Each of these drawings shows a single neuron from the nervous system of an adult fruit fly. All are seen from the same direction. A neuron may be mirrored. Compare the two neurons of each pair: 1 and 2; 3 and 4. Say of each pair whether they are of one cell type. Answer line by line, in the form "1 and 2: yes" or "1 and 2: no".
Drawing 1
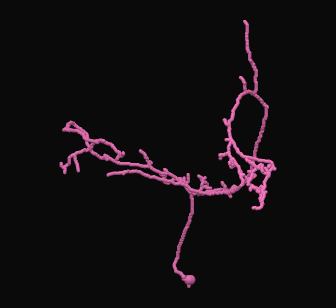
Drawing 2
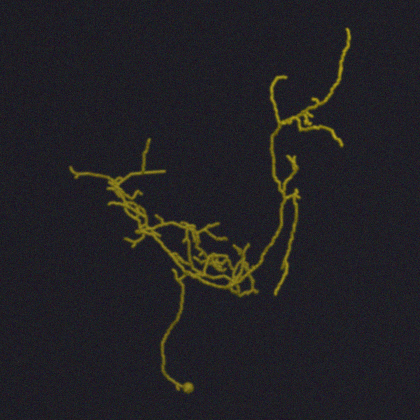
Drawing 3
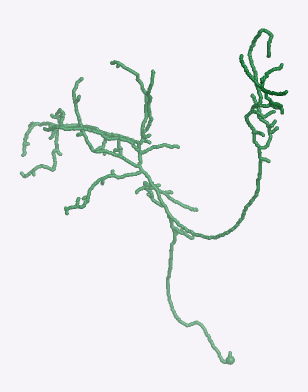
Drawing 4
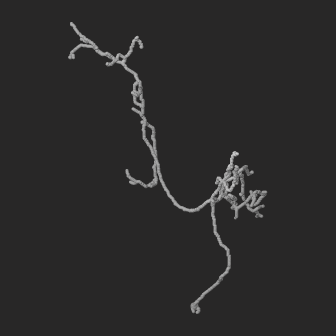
1 and 2: no
3 and 4: no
